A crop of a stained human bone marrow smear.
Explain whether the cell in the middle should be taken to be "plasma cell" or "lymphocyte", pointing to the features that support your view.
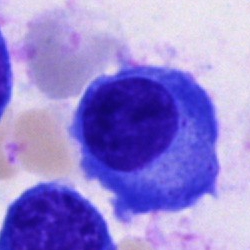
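This is a plasma cell.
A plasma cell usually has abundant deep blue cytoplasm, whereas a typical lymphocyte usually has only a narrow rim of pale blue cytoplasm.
The deciding item here is the cytoplasm, which is abundant and deep blue. Also present: a paler zone just to the right of the nucleus, dark purple dense chromatin with a faintly blotchy texture, and an irregular outline with small bulges along the lower edge.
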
